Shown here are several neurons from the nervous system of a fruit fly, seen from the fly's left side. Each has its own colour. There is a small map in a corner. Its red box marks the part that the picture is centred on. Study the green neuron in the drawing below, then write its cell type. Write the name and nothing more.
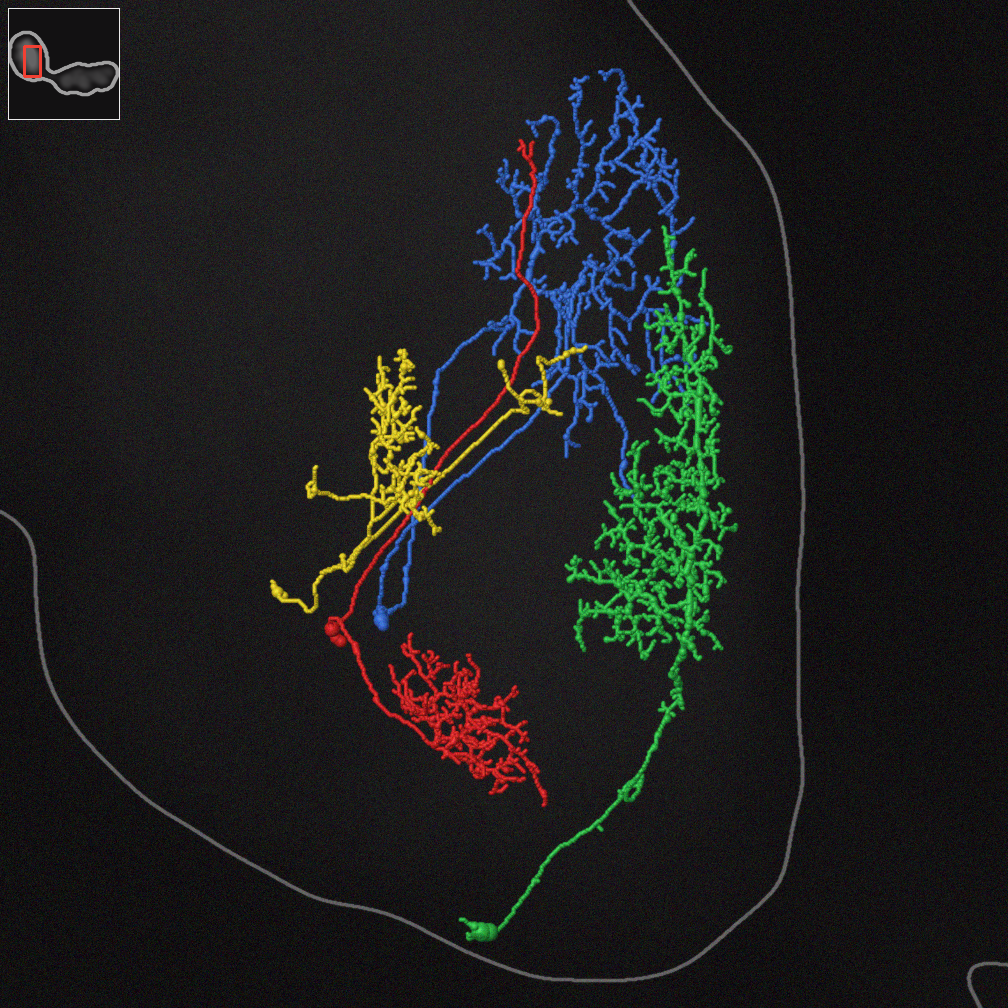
Pm9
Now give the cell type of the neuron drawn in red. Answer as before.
MeVP3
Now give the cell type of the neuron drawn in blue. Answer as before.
MeVP4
